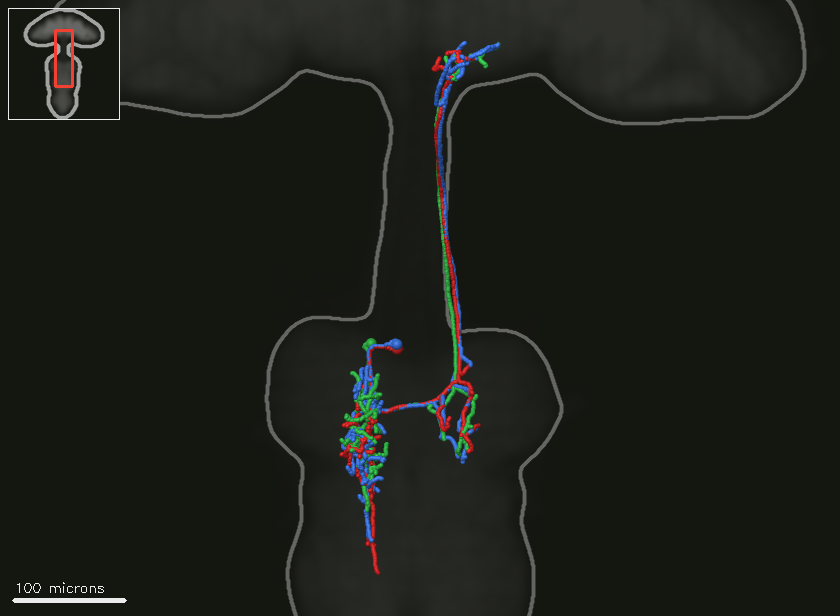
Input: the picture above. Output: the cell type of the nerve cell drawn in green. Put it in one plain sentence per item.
The cell type is AN07B082_a.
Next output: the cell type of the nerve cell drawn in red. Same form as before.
The cell type is AN07B082_b.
